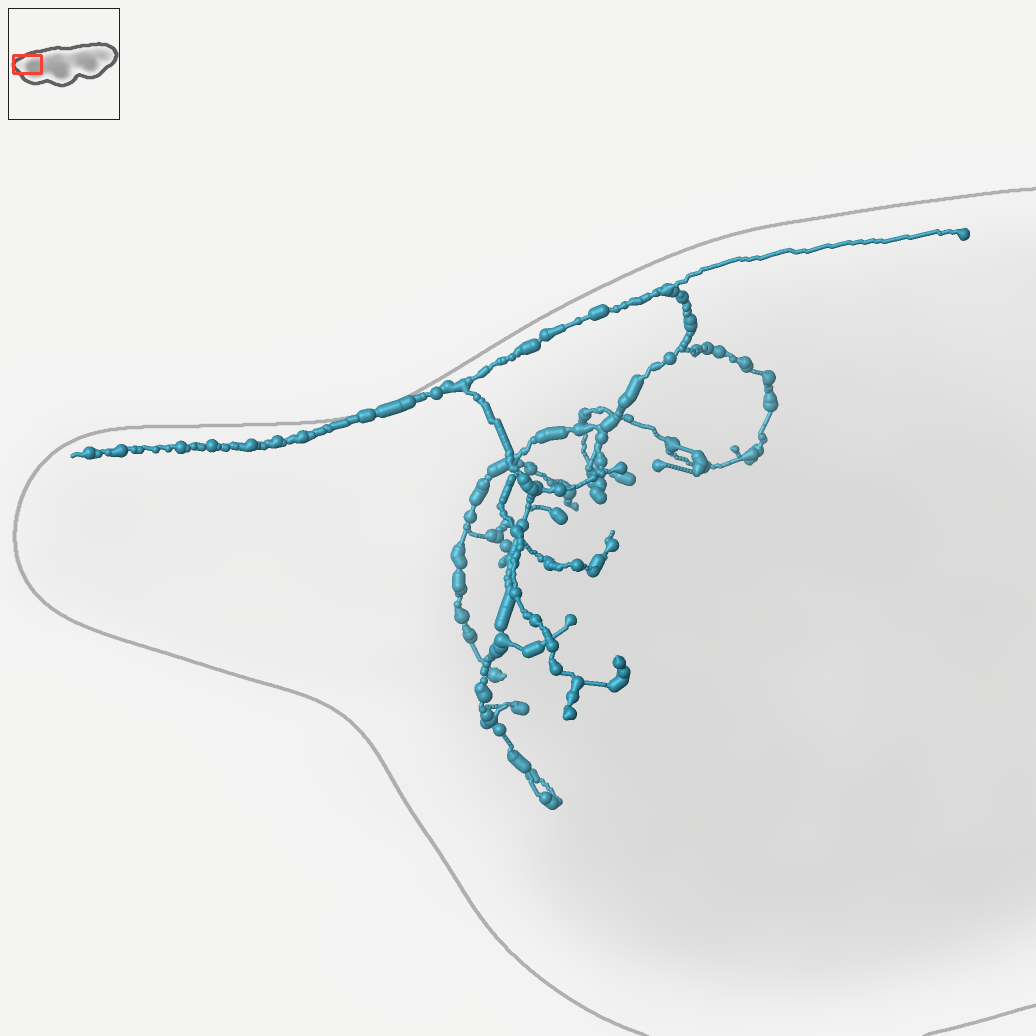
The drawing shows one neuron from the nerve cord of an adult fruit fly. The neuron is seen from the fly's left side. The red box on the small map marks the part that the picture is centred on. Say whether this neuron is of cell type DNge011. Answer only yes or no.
yes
